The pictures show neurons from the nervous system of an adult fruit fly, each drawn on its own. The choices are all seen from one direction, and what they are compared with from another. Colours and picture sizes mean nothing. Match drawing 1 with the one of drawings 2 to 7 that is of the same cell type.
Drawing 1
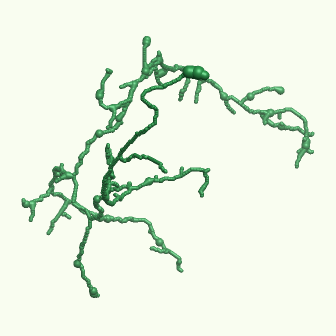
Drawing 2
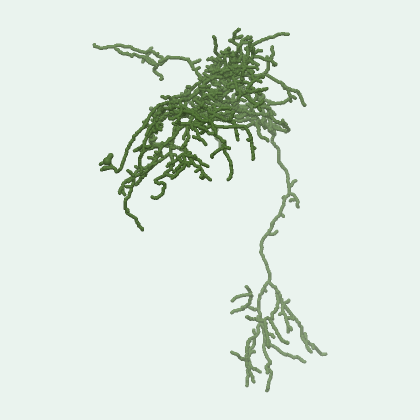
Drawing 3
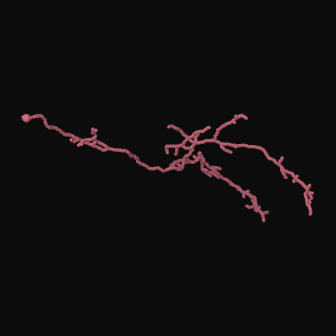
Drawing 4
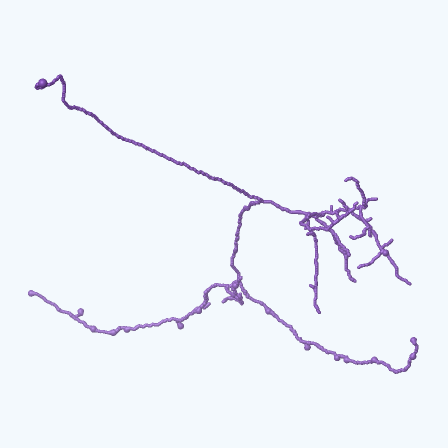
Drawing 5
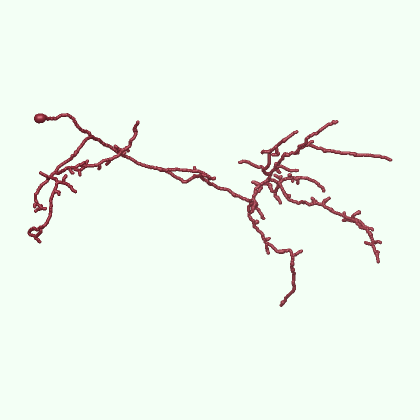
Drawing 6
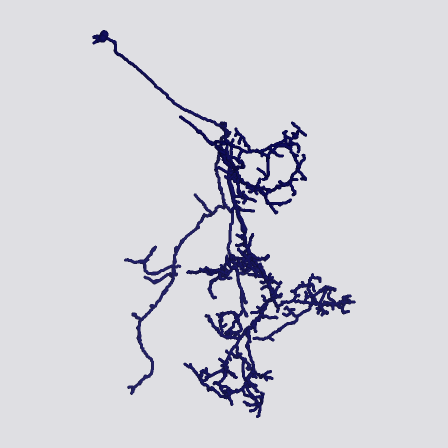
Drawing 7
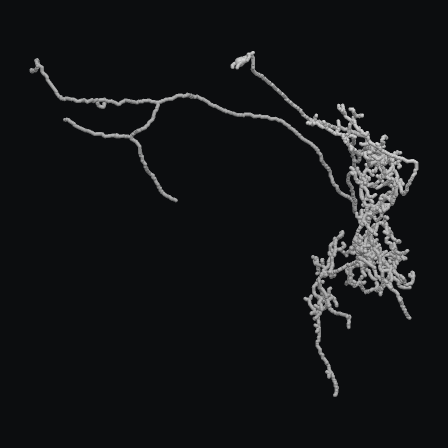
3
